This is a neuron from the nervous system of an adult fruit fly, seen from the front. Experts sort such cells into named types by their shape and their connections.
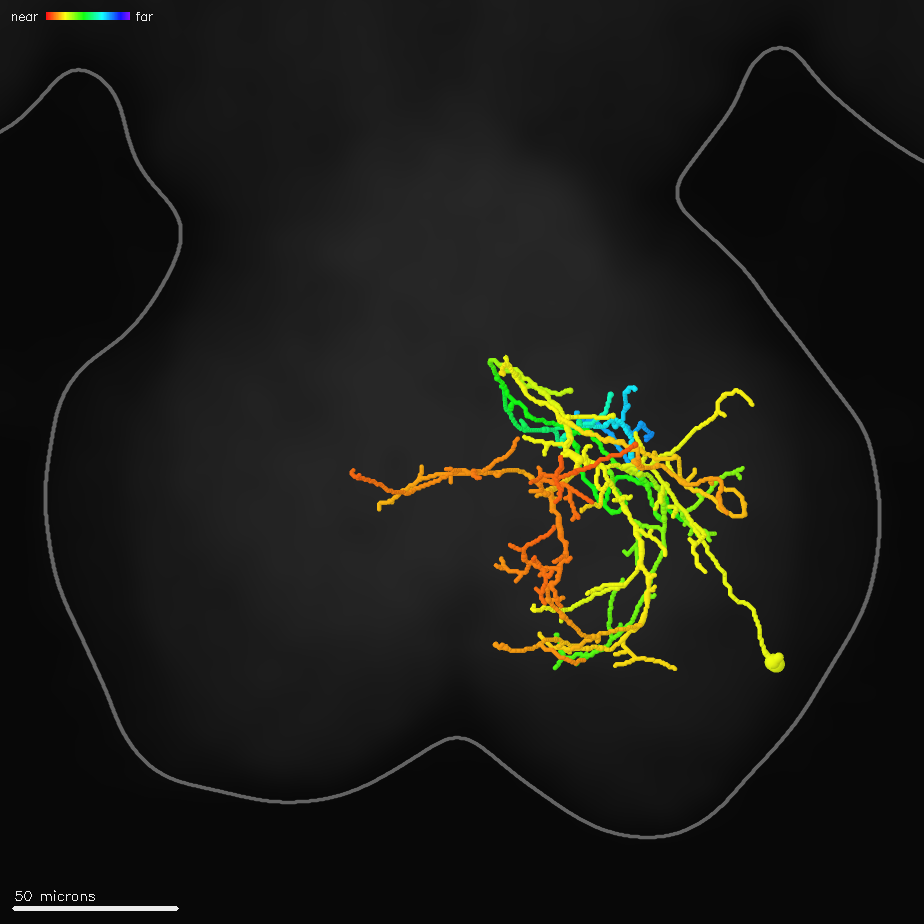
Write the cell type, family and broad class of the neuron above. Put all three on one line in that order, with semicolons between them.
IN12A019_a; hemilineage 12A; nerve-cord intrinsic neuron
